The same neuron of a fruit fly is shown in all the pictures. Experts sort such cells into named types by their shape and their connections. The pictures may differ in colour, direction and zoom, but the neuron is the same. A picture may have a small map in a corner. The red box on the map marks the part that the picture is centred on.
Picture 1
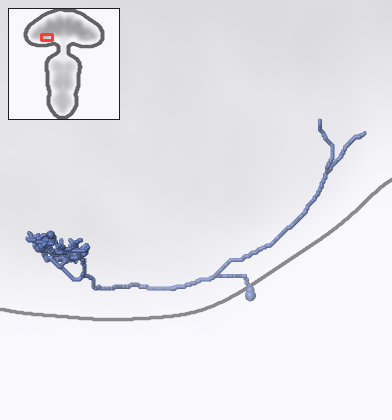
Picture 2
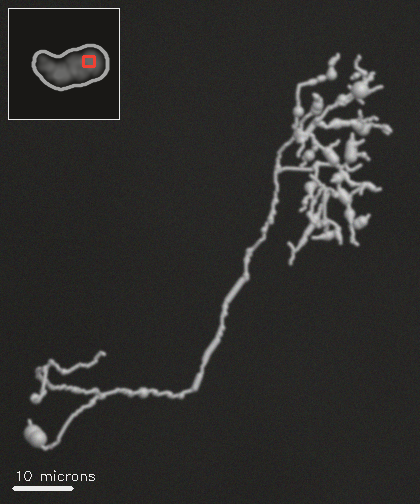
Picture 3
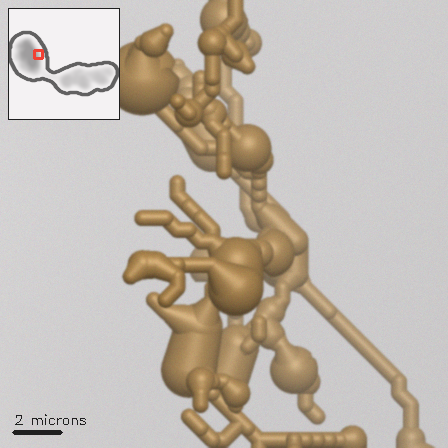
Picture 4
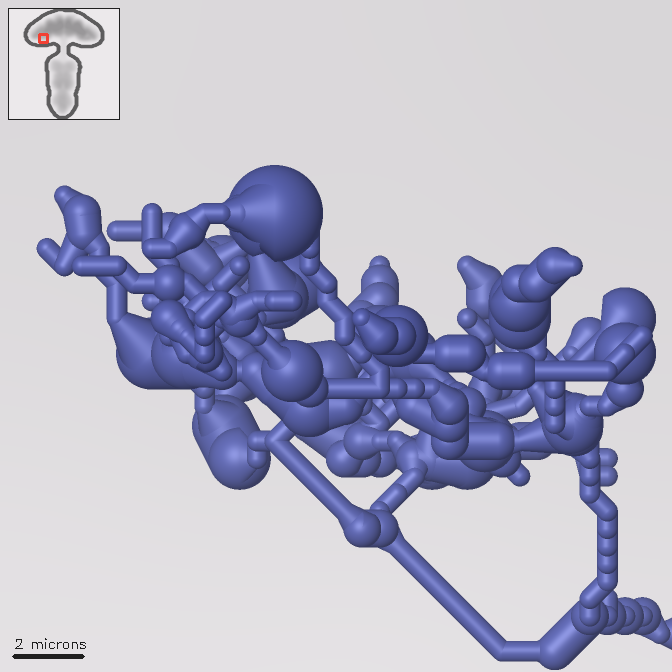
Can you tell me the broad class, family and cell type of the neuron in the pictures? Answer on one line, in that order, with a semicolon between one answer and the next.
visual projection neuron; LPC; LPC2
